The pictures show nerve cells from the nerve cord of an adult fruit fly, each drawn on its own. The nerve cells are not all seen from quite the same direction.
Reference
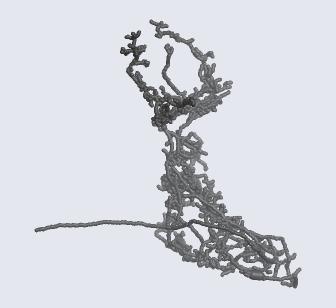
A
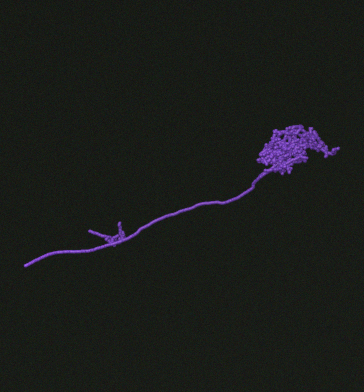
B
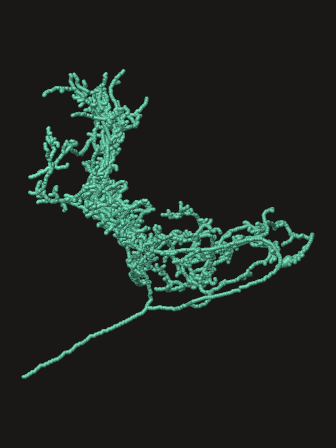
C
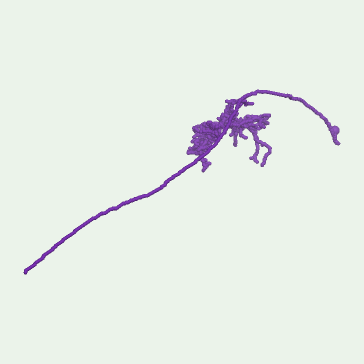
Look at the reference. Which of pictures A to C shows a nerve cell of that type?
Picture B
